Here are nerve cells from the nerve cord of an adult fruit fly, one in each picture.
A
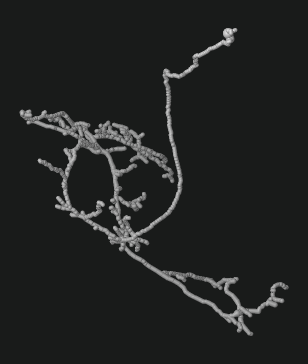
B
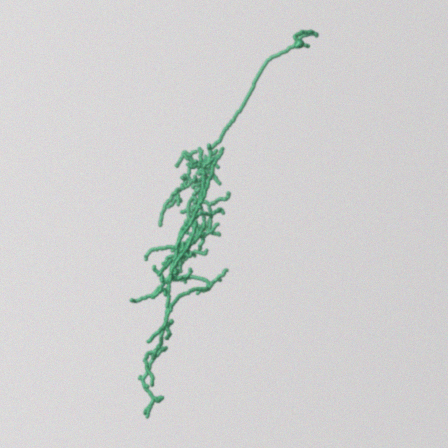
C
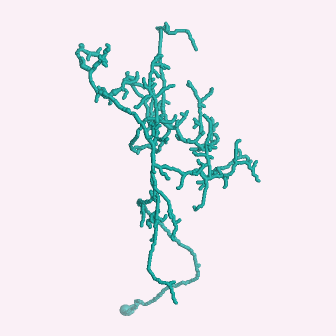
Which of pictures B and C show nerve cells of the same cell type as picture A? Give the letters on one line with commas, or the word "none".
C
